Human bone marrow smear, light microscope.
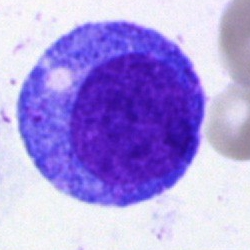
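Promyelocyte, centred in a stained human bone marrow smear. The nucleus sits off-centre, toward the right side of the cell. Its chromatin is finely stippled, not coarsely clumped. On the left of the nucleus lies a broad crescent of deep blue cytoplasm.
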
